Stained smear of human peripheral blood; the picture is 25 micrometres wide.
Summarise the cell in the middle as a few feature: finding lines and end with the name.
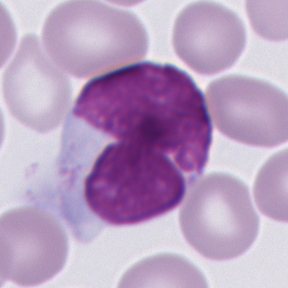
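Nuclear shape: deep cleft opening toward the left
Nuclear size: about 15 by 12 micrometres
Nuclear extent: fills most of the cell
Cytoplasm: pale grey-blue
Granules: a few, fine, pinkish-purple, in the lower left cytoplasm
Name: large granular lymphocyte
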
